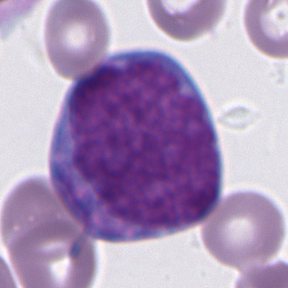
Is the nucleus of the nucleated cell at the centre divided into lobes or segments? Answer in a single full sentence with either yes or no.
No, what the nucleus forms is a single compact round, oval or kidney-shaped mass.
